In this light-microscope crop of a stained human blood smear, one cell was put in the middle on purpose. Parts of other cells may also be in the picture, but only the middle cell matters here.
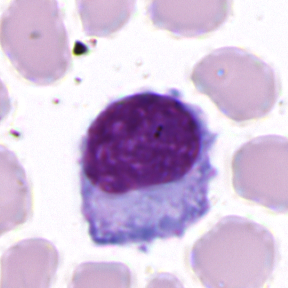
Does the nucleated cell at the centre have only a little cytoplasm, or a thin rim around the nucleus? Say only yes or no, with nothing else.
No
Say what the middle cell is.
plasma cell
